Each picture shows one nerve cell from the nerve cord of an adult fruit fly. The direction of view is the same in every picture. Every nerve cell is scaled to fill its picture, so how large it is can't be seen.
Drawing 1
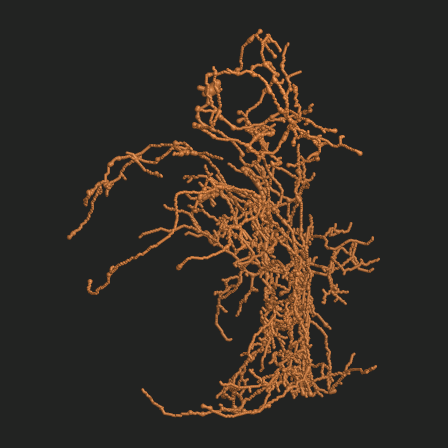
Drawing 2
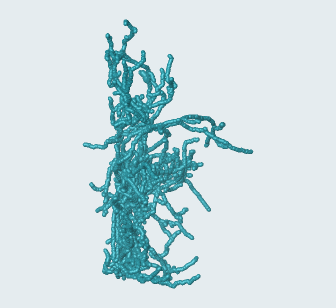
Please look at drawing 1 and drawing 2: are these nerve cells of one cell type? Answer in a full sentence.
They are of the same cell type.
